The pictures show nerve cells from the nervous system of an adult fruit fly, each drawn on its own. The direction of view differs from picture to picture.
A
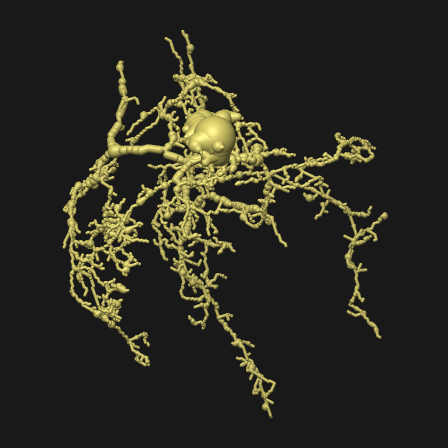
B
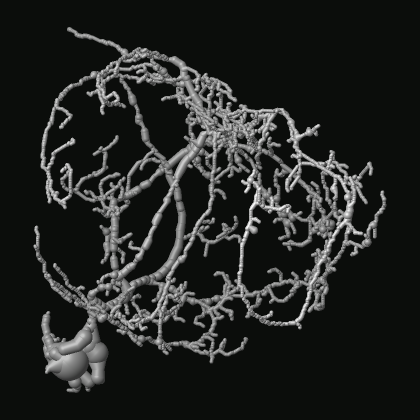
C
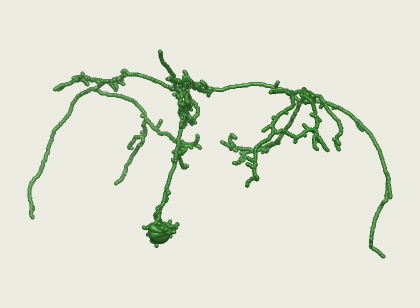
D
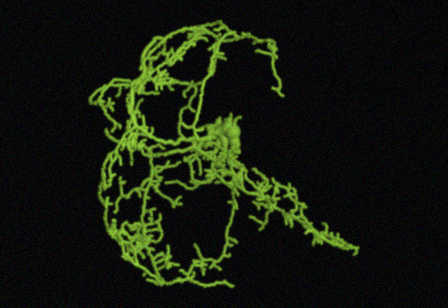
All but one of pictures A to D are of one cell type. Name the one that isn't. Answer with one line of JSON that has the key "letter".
{"letter": "C"}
